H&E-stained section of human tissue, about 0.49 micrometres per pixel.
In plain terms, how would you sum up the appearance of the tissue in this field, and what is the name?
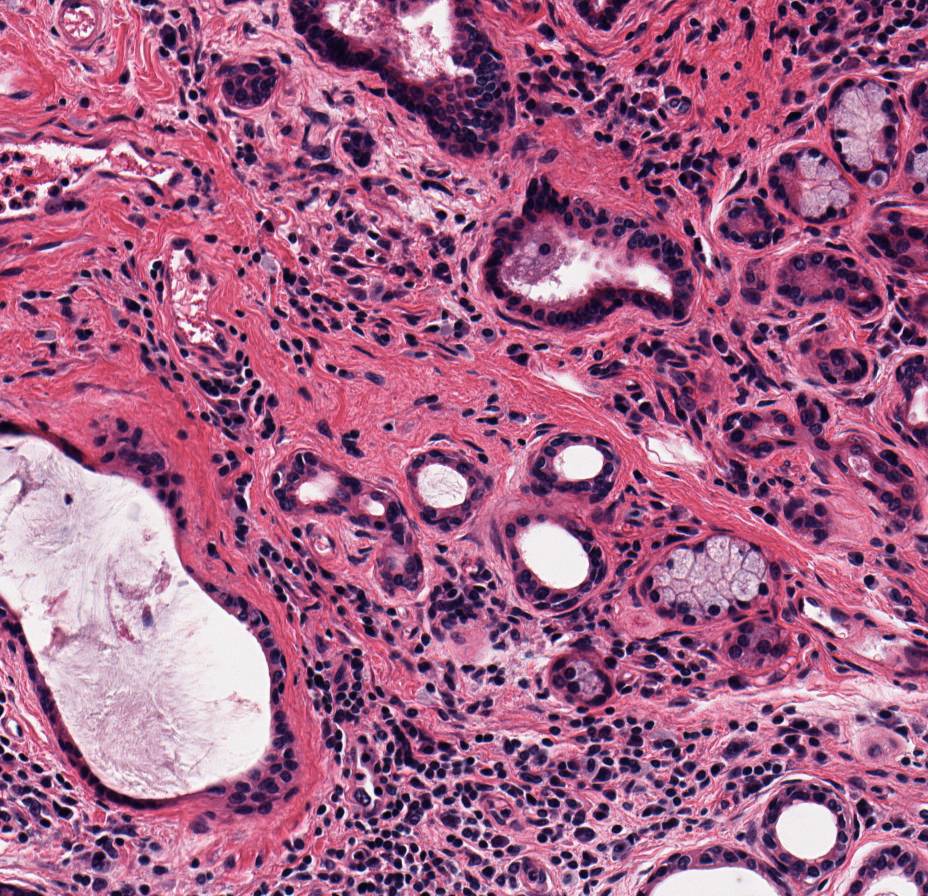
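Start at the upper right and centre-right, where mucous acini show pale, foamy cytoplasm. Near the centre, several small ducts with round, empty lumens cluster together, each lined by cuboidal epithelial cells. In the lower part of the field, lymphocytes with small, round, dark nuclei are packed most densely. This tissue is minor salivary gland.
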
